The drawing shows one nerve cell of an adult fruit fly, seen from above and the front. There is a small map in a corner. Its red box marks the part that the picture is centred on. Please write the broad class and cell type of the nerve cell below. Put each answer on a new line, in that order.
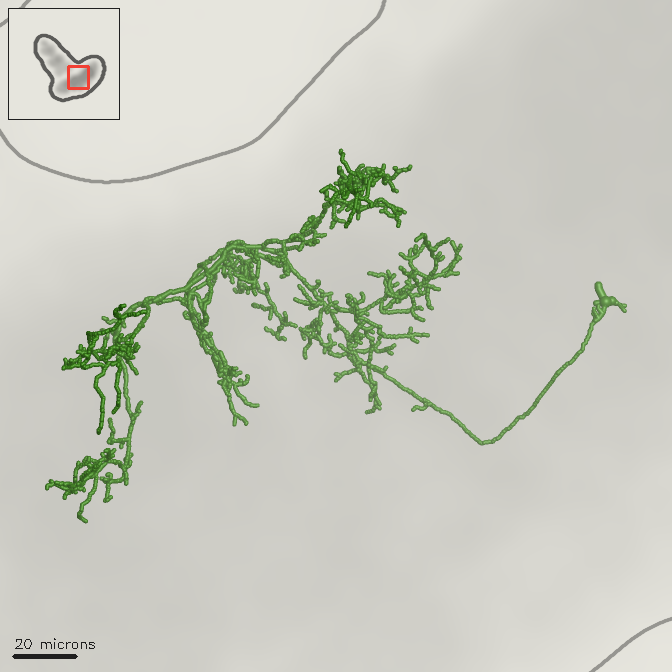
central-brain intrinsic neuron
GNG520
